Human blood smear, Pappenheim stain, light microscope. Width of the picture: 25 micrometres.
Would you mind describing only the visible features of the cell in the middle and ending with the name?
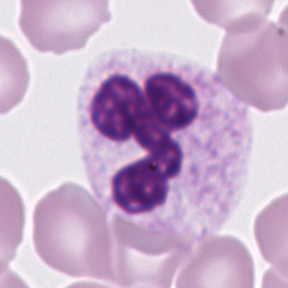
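Four lobes make up the nucleus. Fine lilac-violet granules are scattered throughout the cytoplasm, which contains no vacuoles. The cell outline is smooth and roughly rounded. Identification: segmented neutrophil.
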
